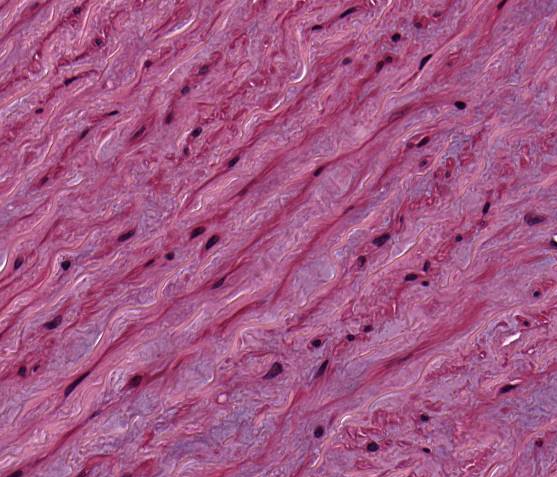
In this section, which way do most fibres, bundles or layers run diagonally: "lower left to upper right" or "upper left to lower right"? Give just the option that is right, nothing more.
Lower left to upper right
